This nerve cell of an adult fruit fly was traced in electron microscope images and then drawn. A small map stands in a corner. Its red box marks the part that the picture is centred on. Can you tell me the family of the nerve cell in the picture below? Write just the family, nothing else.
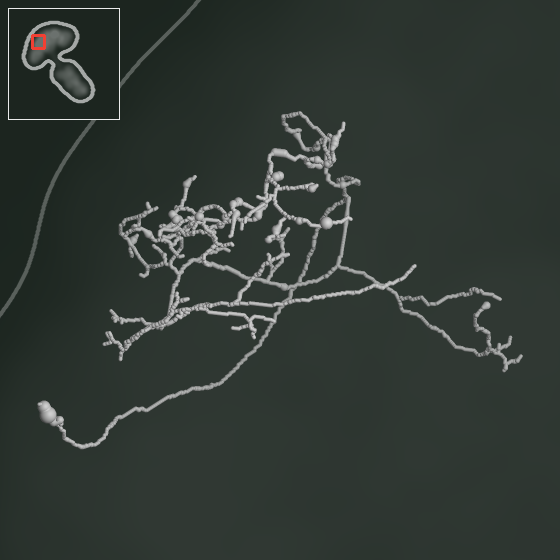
hemilineage SLPal1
